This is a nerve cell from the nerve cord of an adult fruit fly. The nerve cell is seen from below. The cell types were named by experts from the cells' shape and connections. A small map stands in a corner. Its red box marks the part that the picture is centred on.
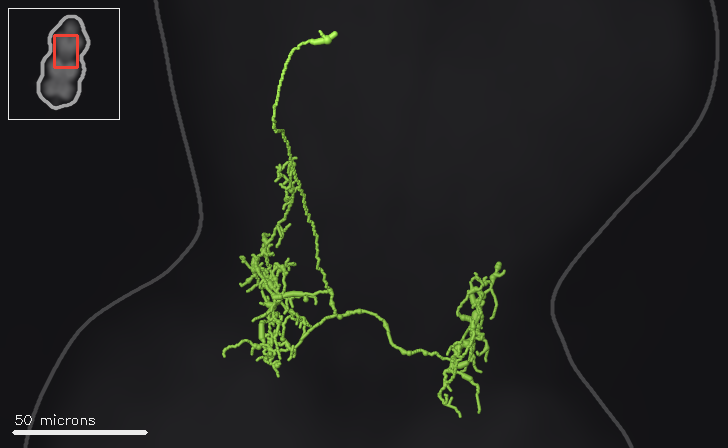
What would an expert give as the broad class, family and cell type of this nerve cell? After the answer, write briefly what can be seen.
This is a nerve-cord intrinsic neuron. The family is hemilineage 07B. It is of cell type IN07B053. By the scale bar it is about 150 microns tall in this view. Dozens of branch ends can be seen.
